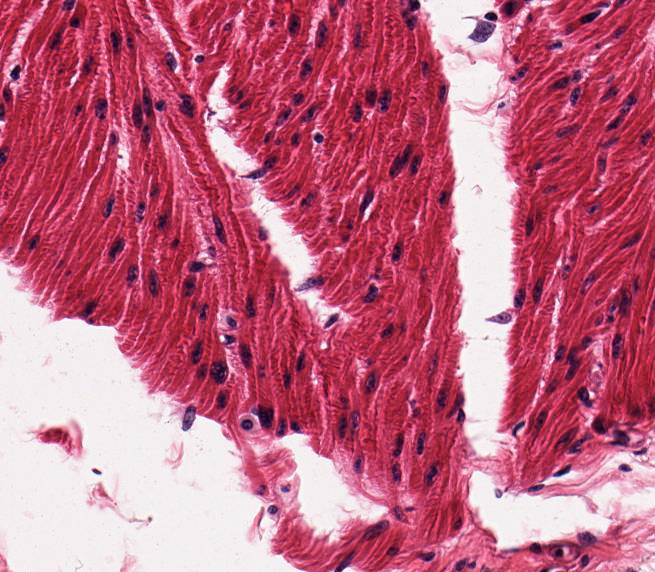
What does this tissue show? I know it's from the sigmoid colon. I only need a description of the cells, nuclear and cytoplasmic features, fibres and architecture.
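This one's three broad bands of muscle fibres with narrow white clefts between. The nuclei sit in the centre of the fibres, oval, with the long axis running along the fibre length. Cytoplasm's a deep pink-red.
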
